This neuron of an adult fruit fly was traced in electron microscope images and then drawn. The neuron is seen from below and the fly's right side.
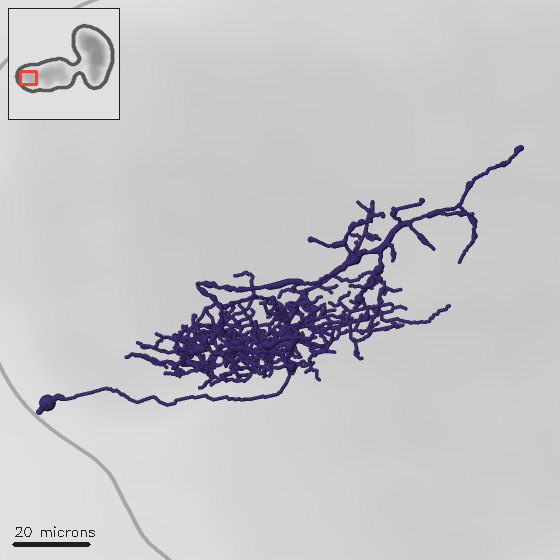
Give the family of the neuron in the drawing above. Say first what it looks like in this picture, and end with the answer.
It lies in the nerve cord. The cell body is at the lower left of the picture. By the scale bar it is about 130 microns wide in this view. This is a nerve-cord intrinsic neuron. Its family is hemilineage 01B.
